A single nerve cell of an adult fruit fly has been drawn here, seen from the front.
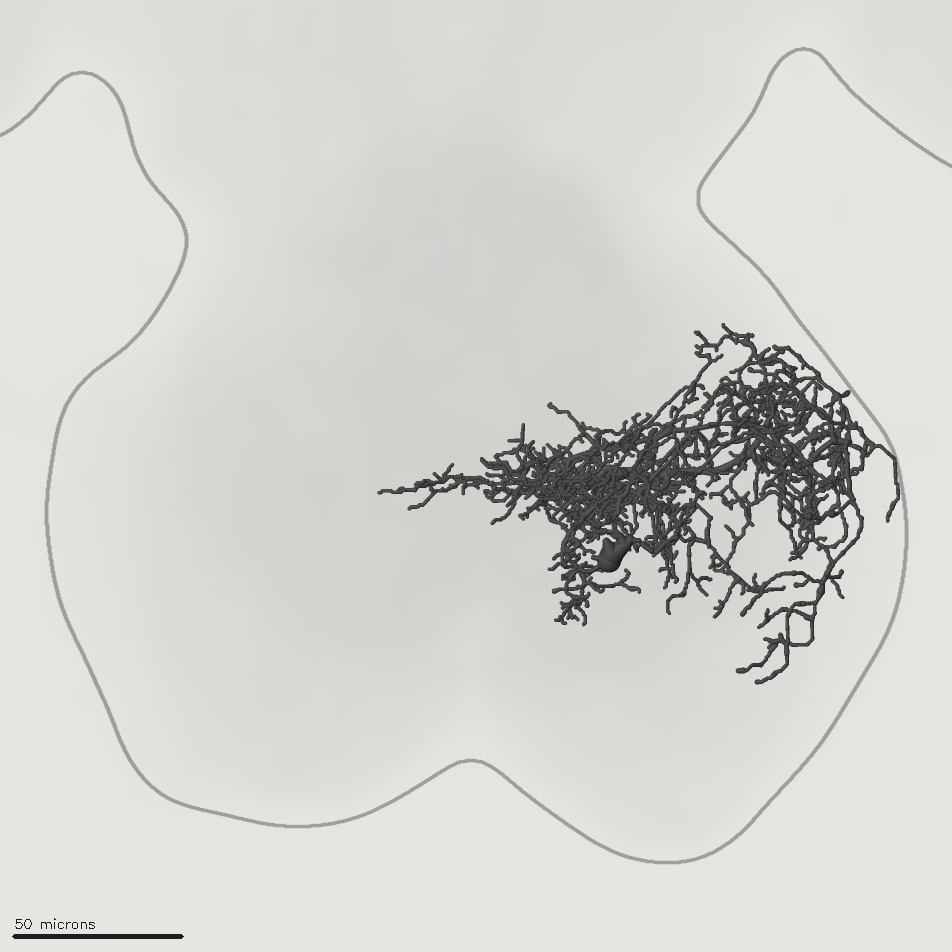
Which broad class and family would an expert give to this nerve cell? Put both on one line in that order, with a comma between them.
nerve-cord intrinsic neuron, hemilineage 08A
